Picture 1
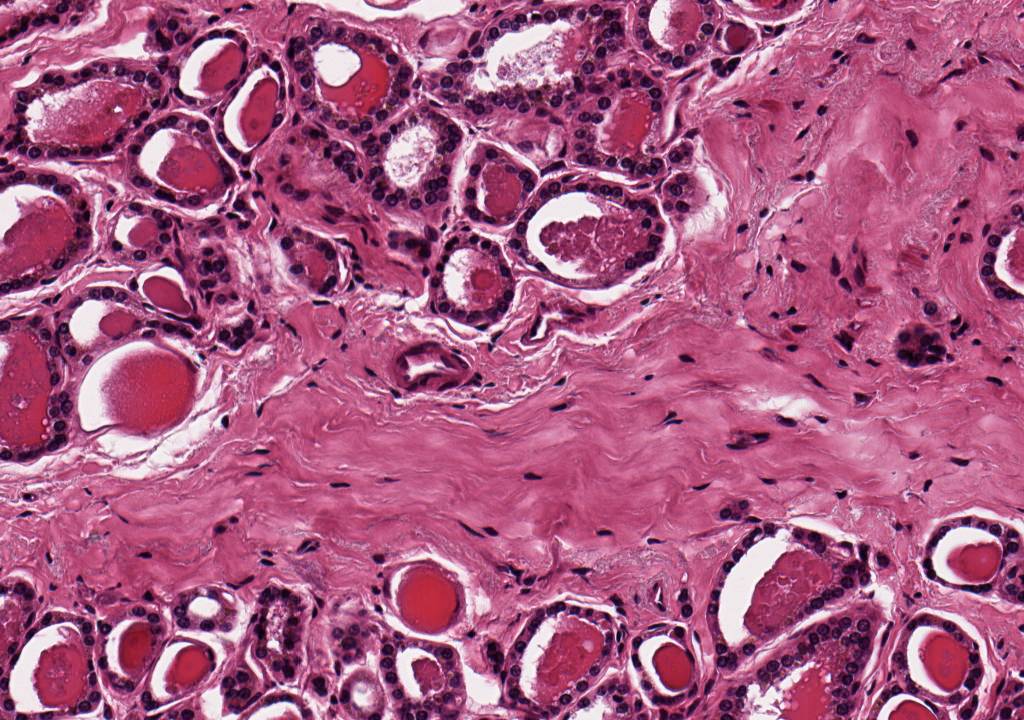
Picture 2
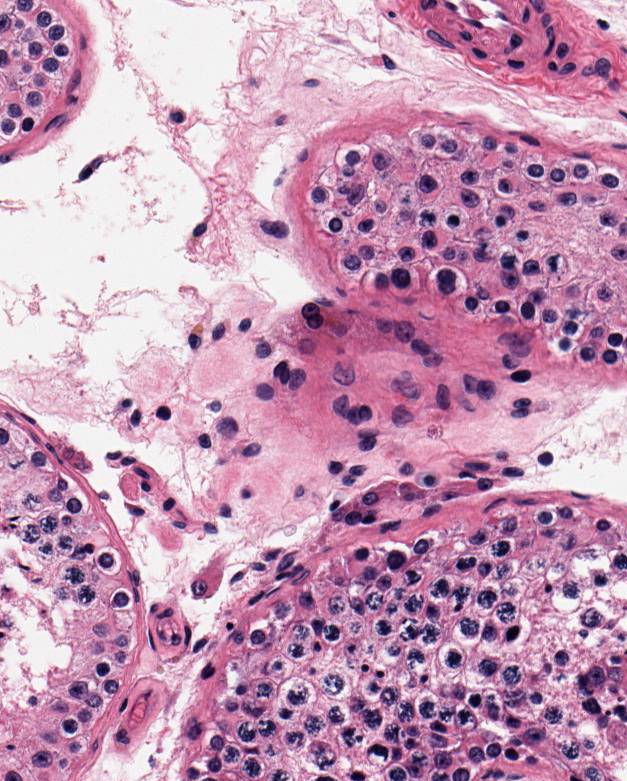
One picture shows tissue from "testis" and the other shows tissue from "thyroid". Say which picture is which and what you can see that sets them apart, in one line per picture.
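Picture 1: thyroid. Each follicle is lined by a single layer of cuboidal cells with round, dark nuclei.
Picture 2: testis. The tubules are packed with many layers of cells, and no open central lumen is seen in them.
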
